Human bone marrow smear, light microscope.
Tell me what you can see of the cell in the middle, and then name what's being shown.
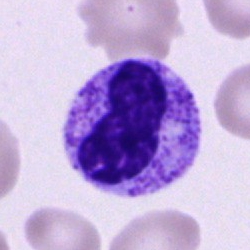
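The cell has a round, smooth outline. Its nucleus is kidney-shaped with a single indentation, and no nucleoli can be seen in it. Small purple granules are scattered throughout the cytoplasm. The cell is a band neutrophil.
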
